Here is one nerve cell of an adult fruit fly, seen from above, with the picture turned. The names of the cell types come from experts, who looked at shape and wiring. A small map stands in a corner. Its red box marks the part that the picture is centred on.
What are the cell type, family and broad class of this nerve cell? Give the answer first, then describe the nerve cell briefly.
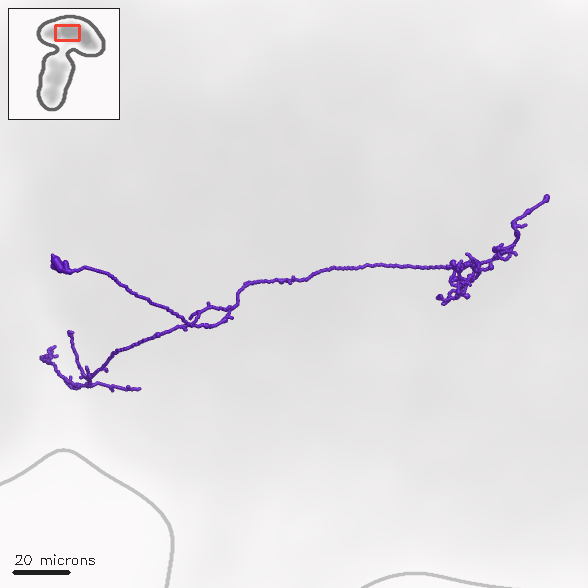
It is of cell type CB3118. The family is hemilineage SLPpl1. Its broad class is central-brain intrinsic neuron. It is in the brain and does not reach the nerve cord. The cell body can be seen on the left of the picture. From left to right in the picture it spans about 190 microns.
